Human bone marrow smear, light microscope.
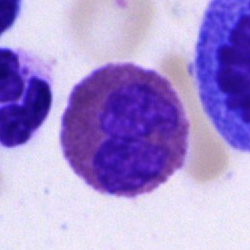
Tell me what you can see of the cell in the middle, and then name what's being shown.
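A notch divides the nucleus into an upper and a lower lobe. Because the nucleus sits toward the right, a wider band of cytoplasm remains on the left. That cytoplasm is pinkish-purple and filled with fine granules. The cell is an eosinophil.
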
